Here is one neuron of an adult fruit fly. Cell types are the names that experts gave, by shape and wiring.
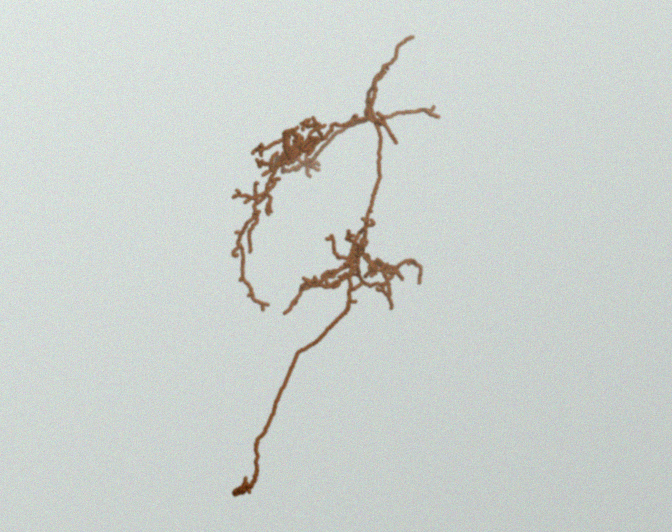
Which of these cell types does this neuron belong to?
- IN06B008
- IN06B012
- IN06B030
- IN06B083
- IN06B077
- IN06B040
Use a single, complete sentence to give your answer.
This neuron is a member of the IN06B083 cell type.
